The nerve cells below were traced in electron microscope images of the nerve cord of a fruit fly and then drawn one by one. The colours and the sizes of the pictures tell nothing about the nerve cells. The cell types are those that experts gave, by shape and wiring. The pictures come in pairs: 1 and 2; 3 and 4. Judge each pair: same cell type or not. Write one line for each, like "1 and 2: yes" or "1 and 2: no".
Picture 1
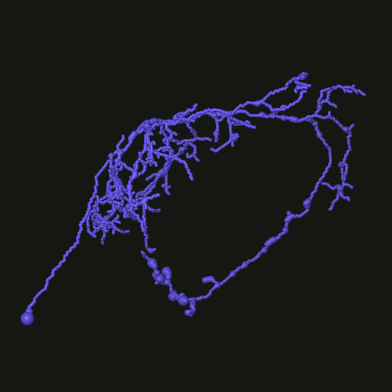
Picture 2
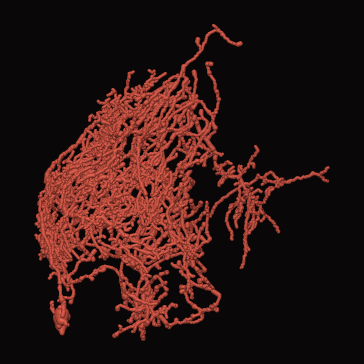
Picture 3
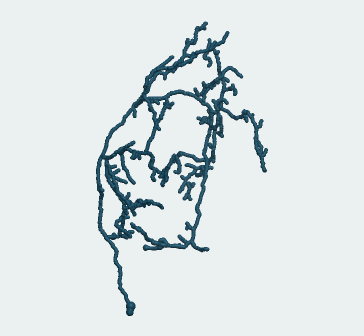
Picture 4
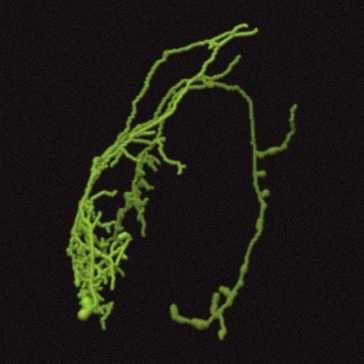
1 and 2: no
3 and 4: yes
